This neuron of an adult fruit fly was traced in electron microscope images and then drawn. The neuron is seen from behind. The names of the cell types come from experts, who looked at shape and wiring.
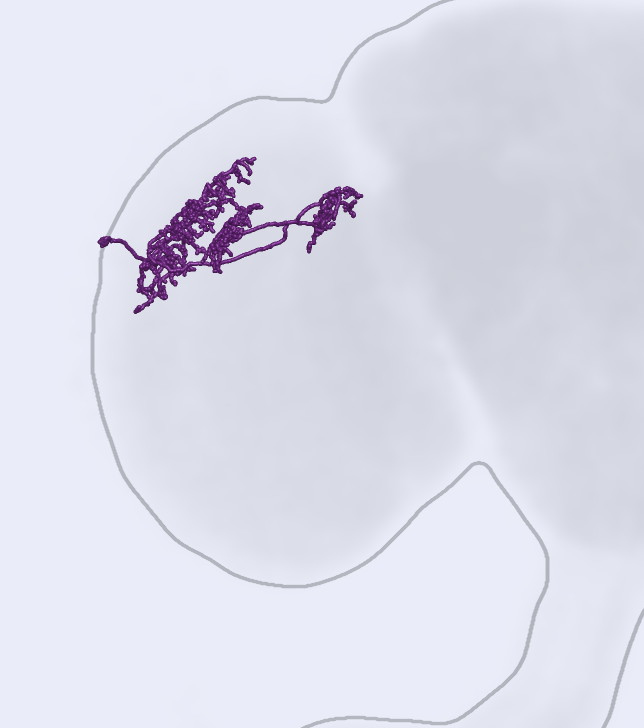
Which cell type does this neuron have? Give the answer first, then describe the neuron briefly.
It is of cell type TmY16. Its broad class is optic-lobe intrinsic neuron. As drawn here it is wider than it is tall.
